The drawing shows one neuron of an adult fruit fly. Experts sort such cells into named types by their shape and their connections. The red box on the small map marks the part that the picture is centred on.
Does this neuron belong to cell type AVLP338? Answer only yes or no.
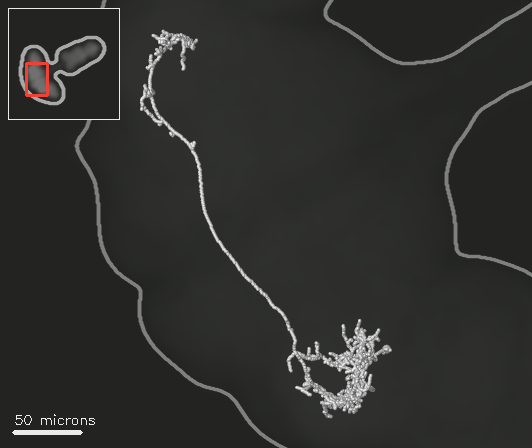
yes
